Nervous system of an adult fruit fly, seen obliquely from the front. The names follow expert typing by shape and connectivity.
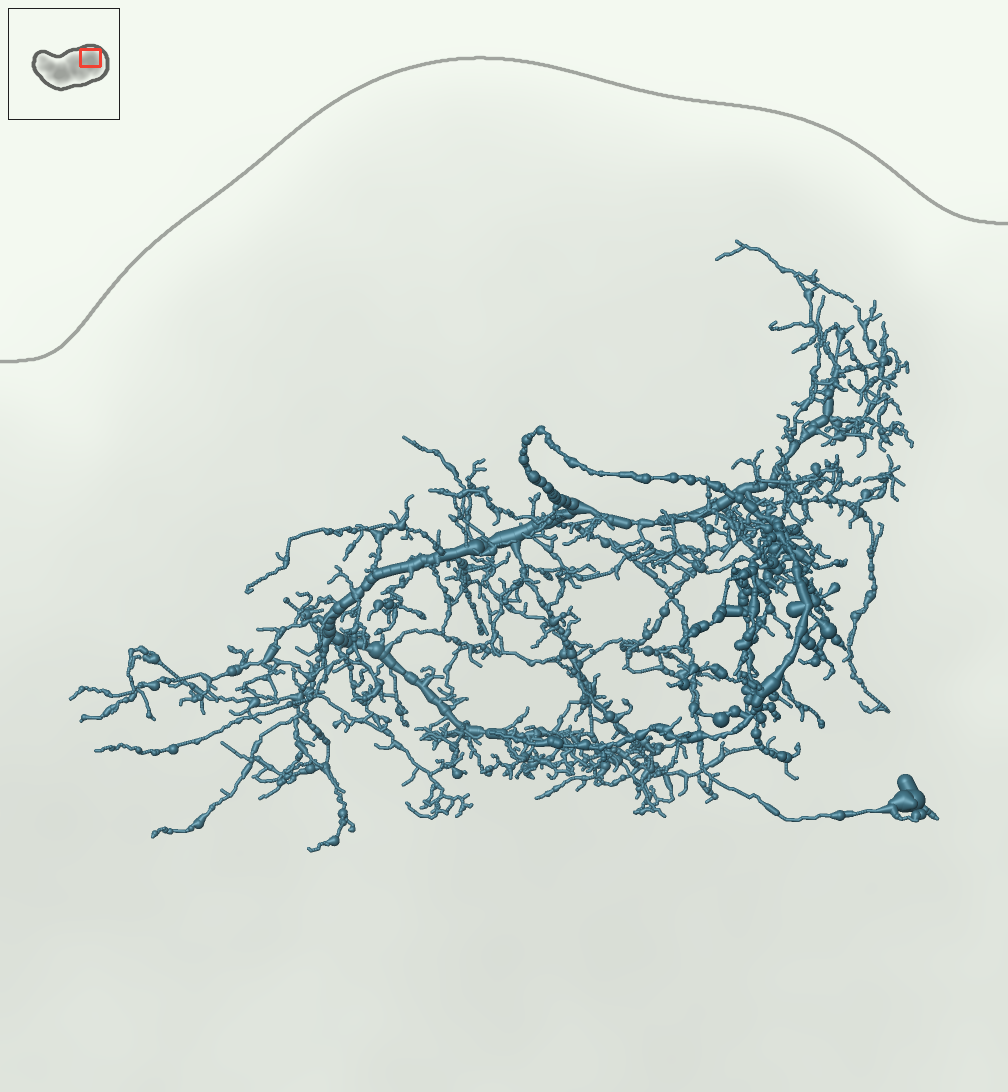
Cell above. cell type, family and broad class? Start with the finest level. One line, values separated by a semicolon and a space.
AOTU009; hemilineage AOTUv2; central-brain intrinsic neuron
